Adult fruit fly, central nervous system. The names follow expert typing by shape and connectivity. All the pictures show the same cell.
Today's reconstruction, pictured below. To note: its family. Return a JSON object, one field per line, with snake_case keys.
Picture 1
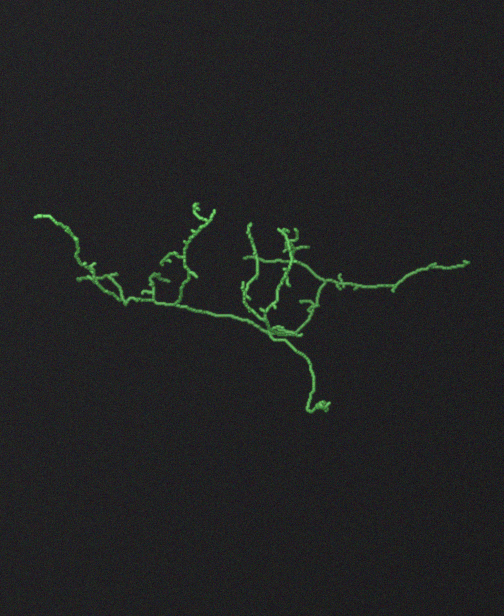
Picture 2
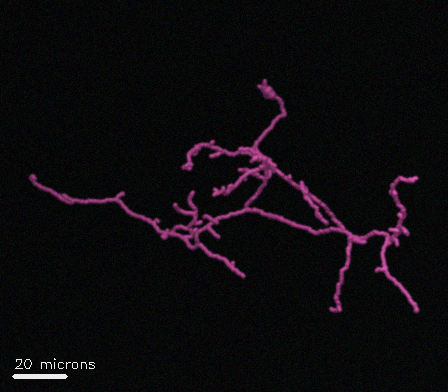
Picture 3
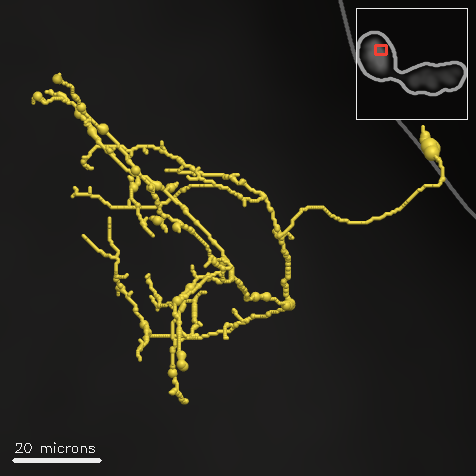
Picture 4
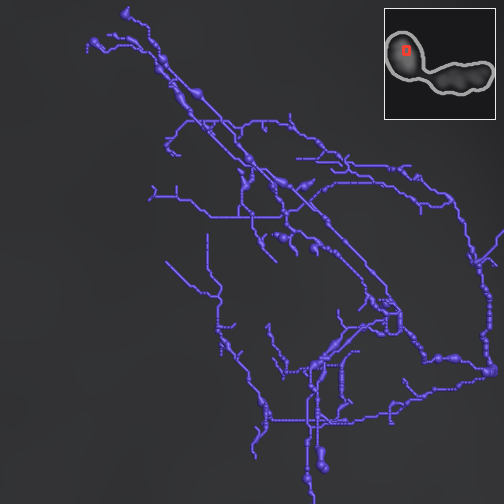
{
 "family": "hemilineage PSp3"
}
